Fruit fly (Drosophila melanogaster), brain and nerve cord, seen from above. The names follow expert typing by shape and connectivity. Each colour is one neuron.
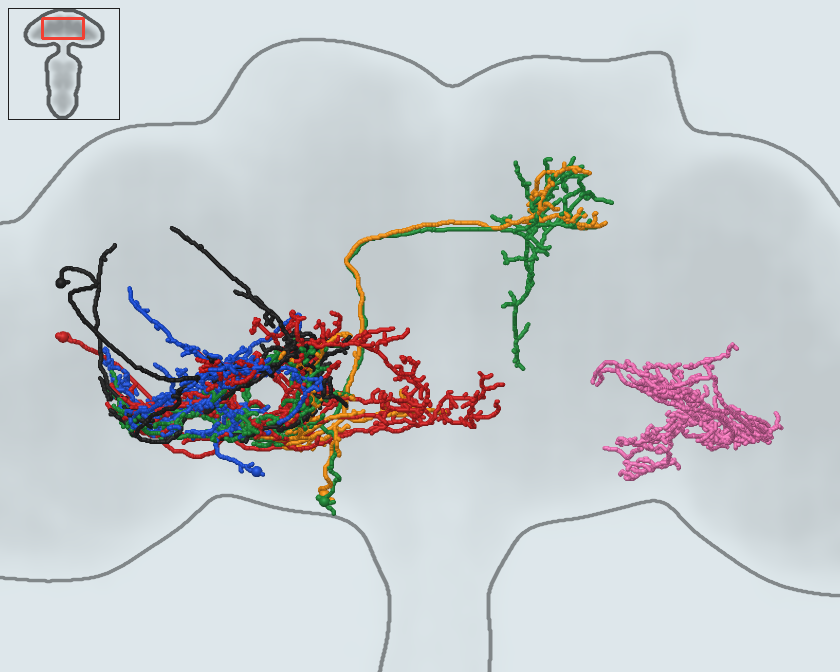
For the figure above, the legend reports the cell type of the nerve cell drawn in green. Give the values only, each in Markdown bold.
**CL327**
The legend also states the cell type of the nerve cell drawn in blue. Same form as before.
**PLP197**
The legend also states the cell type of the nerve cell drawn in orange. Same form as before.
**CB3010**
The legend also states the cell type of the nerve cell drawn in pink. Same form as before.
**PLP252**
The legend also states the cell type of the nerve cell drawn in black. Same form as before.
**CL014**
